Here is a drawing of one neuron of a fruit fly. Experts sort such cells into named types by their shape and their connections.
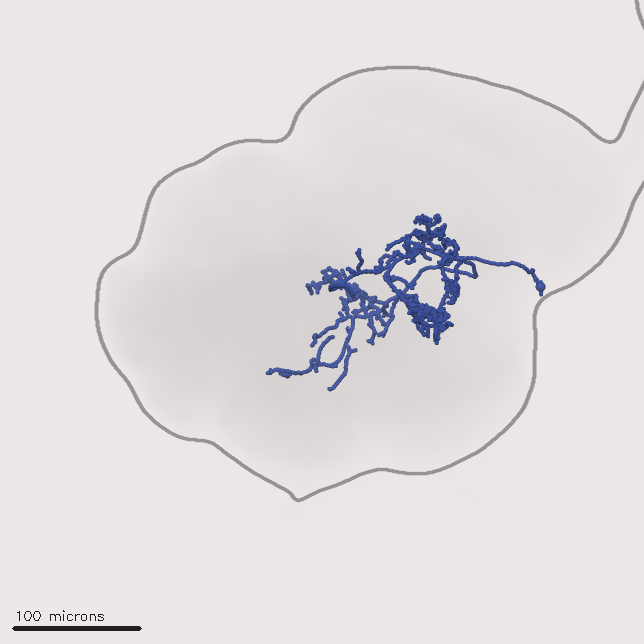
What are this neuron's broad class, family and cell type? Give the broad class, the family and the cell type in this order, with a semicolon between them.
central-brain intrinsic neuron; hemilineage LB3; PS326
